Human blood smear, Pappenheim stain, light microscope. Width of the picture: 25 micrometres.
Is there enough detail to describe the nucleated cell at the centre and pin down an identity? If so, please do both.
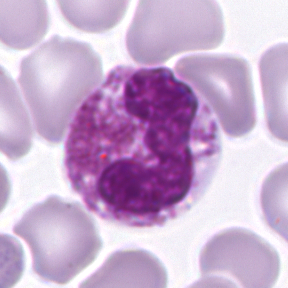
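Dark purple, condensed chromatin in the nucleus, and no nucleoli visible. The cytoplasm, widest on the left side of the nucleus, is filled with fine purplish granules. It's an eosinophil.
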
